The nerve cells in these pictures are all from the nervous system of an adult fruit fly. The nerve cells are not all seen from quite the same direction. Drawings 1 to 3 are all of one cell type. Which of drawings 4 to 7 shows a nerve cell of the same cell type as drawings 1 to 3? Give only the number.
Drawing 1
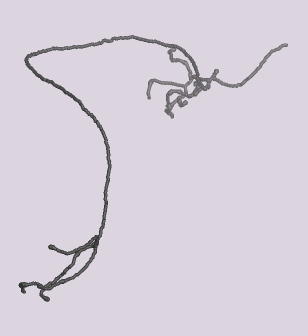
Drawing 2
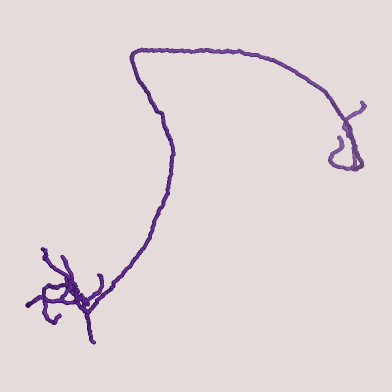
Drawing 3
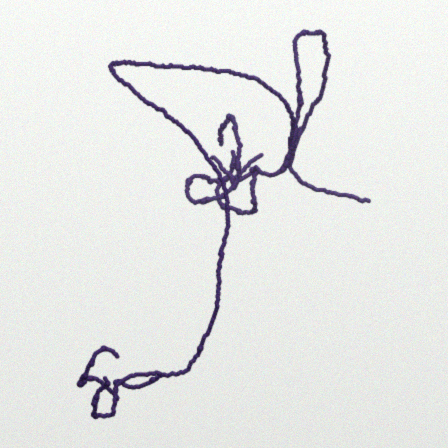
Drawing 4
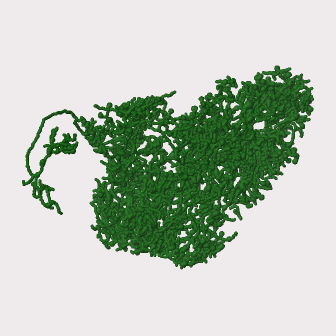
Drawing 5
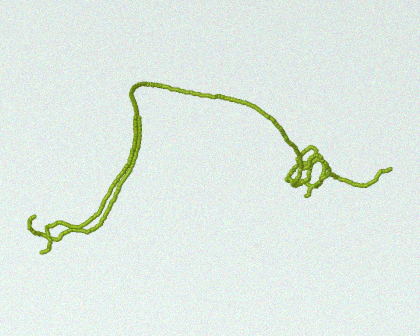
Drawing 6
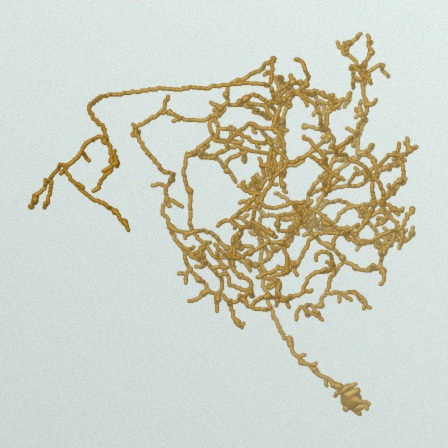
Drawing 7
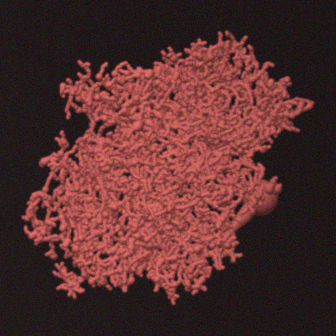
5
